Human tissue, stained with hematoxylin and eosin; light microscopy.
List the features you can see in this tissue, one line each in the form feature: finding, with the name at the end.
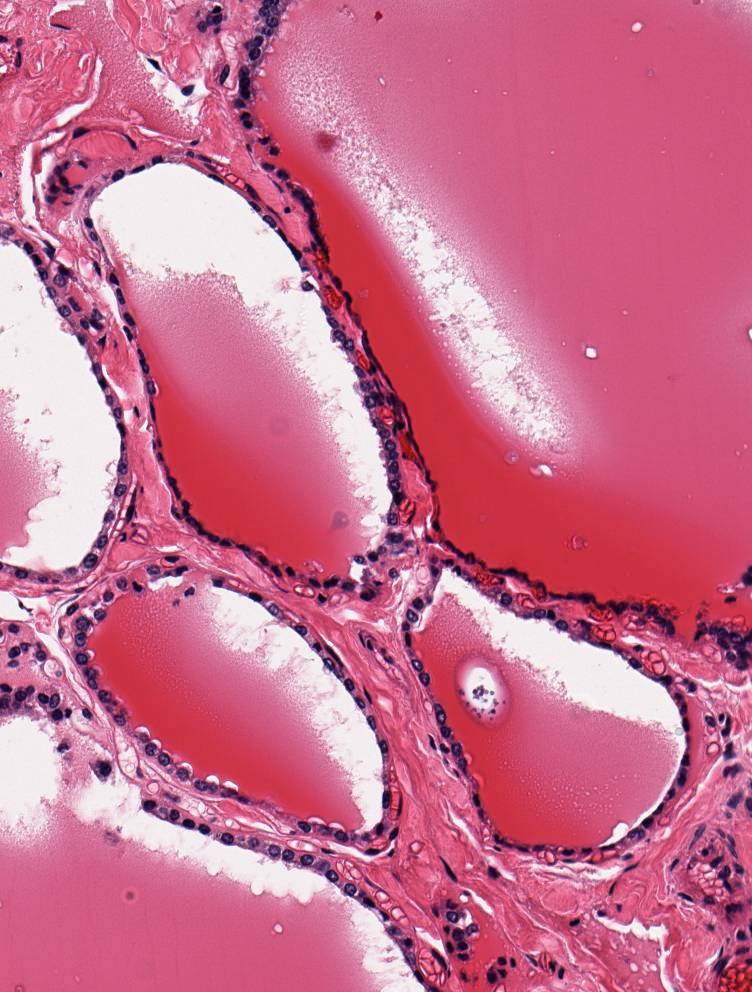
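Follicles: several large, closed, rounded to oval, side by side
Lining: single layer of flattened to low cuboidal epithelial cells
Nuclei: small, round, dark, evenly spaced in one row
Lower right follicle: one round clear vacuole with a few dark cells in its colloid
Name: thyroid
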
